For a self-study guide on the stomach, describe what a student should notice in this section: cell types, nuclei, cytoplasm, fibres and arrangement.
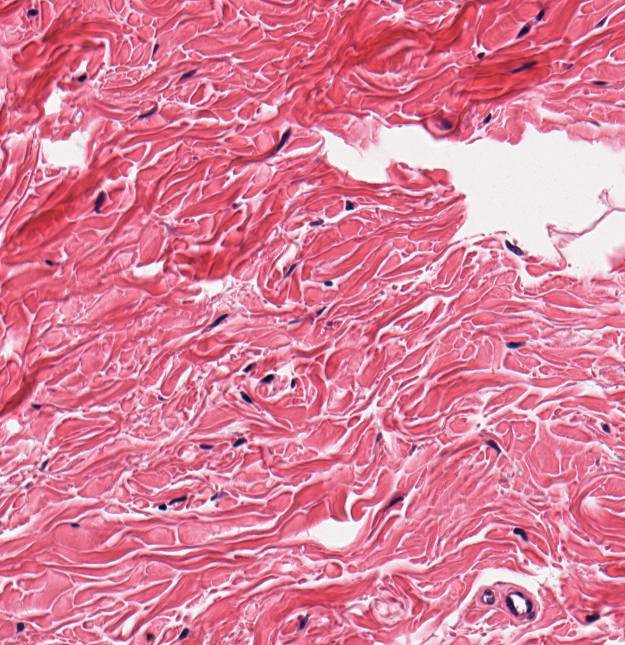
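See how dense collagen bundles fill the field, running in many directions. Between them lie sparse fibroblast nuclei, small, dark, elongated and single. In the upper left, some bundles are deeper red than the pink elsewhere. Near the bottom right corner sits one small cross-sectioned vessel.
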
